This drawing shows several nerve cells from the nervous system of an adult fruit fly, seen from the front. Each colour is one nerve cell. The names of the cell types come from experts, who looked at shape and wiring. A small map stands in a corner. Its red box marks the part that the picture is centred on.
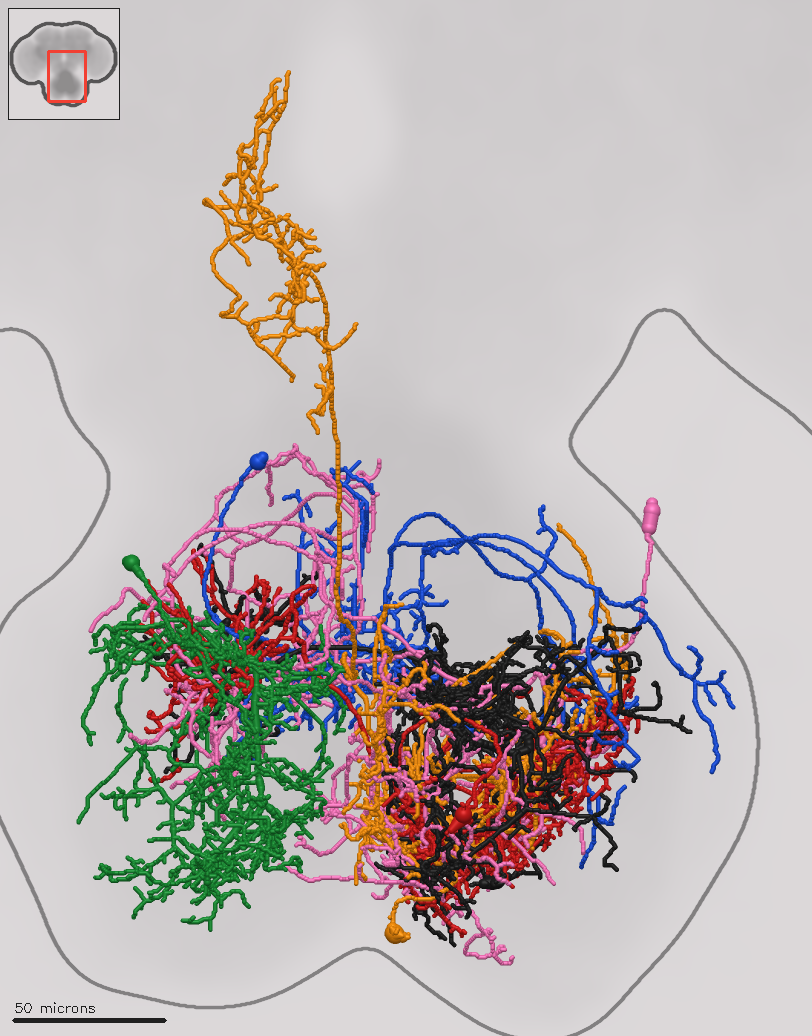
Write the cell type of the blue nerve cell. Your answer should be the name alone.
IN18B011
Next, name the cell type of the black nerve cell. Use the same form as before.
IN07B010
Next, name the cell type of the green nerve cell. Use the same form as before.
IN17A020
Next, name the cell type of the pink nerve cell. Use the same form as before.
IN18B012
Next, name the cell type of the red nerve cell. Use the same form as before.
IN07B012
